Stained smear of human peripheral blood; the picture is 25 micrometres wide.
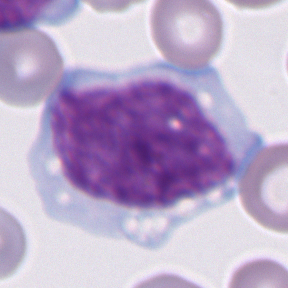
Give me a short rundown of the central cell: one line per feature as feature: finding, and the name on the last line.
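Outline: irregular, with angular corners rather than a smooth curve
Cytoplasm: pale blue
Cytoplasmic rim: wider below and to the left of the nucleus than above it
Vacuoles: several small clear ones in the cytoplasm below the nucleus
Nucleus: about 16 by 11 micrometres
Name: myeloblast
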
